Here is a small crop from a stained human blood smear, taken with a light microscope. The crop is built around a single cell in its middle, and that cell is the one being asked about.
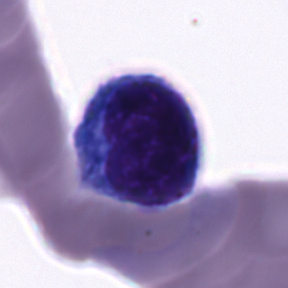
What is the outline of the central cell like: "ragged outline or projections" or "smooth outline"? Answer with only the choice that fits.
Smooth outline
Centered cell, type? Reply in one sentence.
The cell nearest the centre of this crop is a plasma cell.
